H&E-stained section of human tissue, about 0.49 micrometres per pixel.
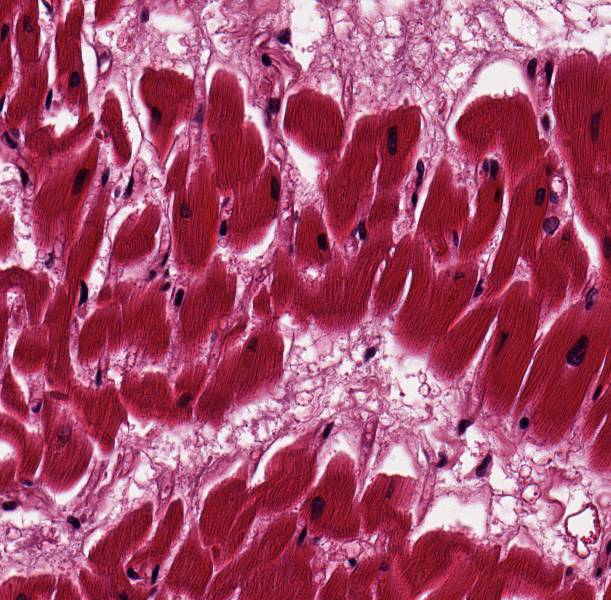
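Left ventricle of the heart, haematoxylin and eosin section. Most fibres cut lengthwise or obliquely, not in cross section. Cardiac muscle fibres deep red, with fine lines along their length. No fat cells between fibres. Clear white clefts separate many fibres from the surrounding tissue.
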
